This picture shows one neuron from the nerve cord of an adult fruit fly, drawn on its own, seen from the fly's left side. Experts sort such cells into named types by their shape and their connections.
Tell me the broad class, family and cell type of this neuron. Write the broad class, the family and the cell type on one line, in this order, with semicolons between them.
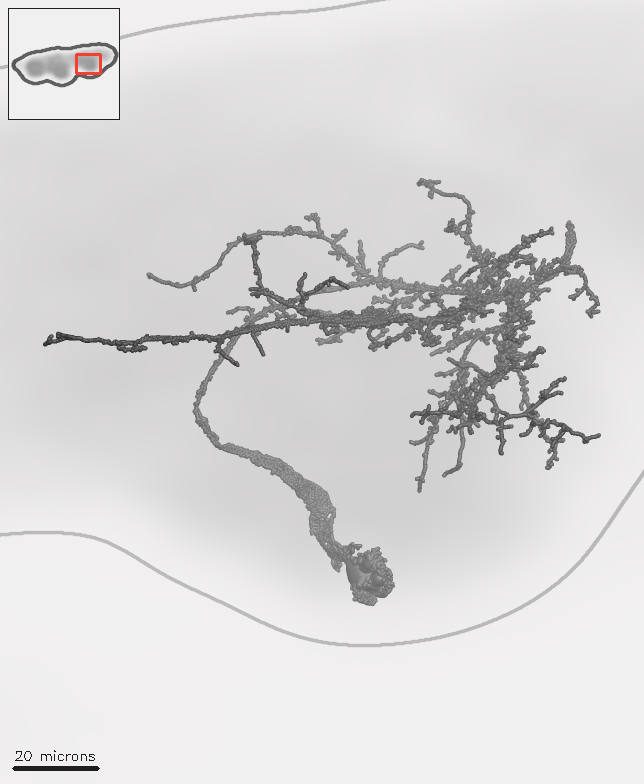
motor neuron of the nerve cord; MNhl; MNhl02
